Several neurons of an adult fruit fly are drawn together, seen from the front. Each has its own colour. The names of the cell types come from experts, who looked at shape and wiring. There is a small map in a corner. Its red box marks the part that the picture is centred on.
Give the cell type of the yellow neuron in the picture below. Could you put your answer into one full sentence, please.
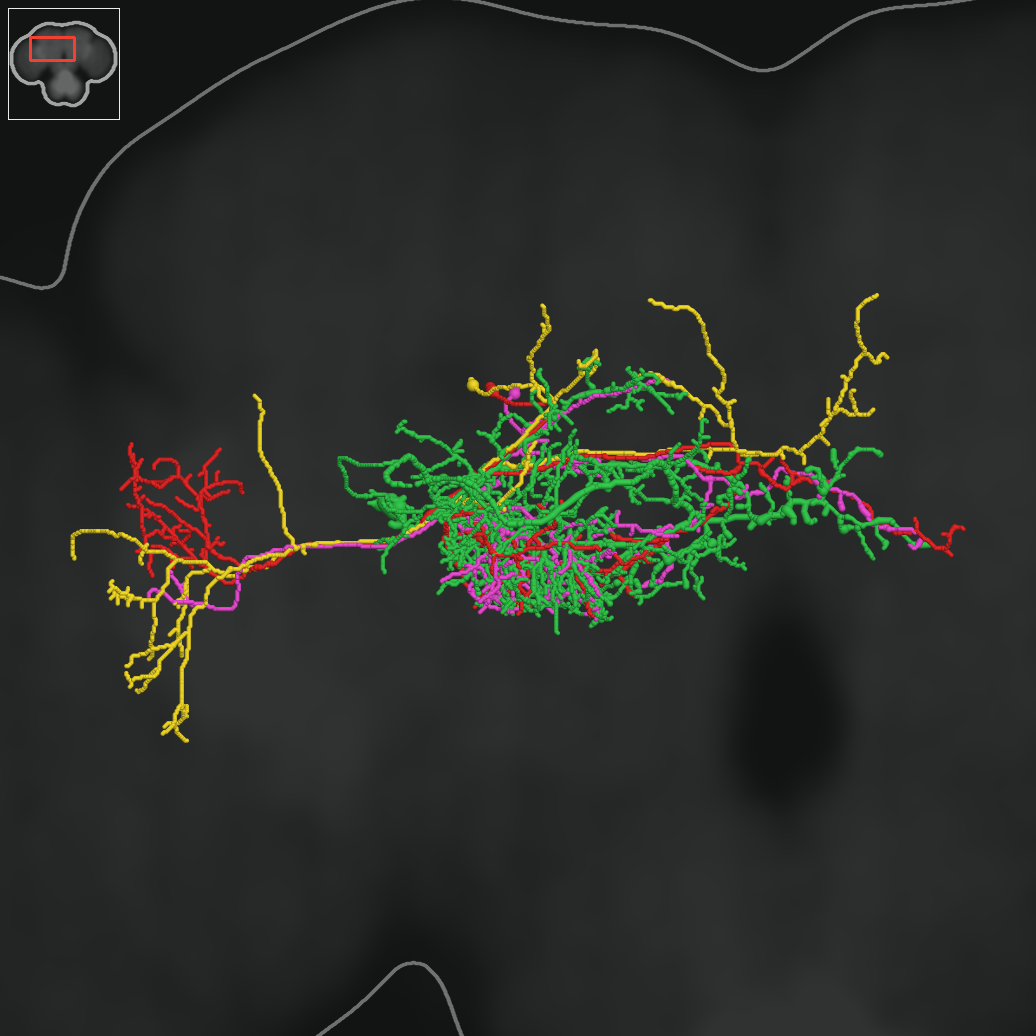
By its cell type, the neuron is LoVP24.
